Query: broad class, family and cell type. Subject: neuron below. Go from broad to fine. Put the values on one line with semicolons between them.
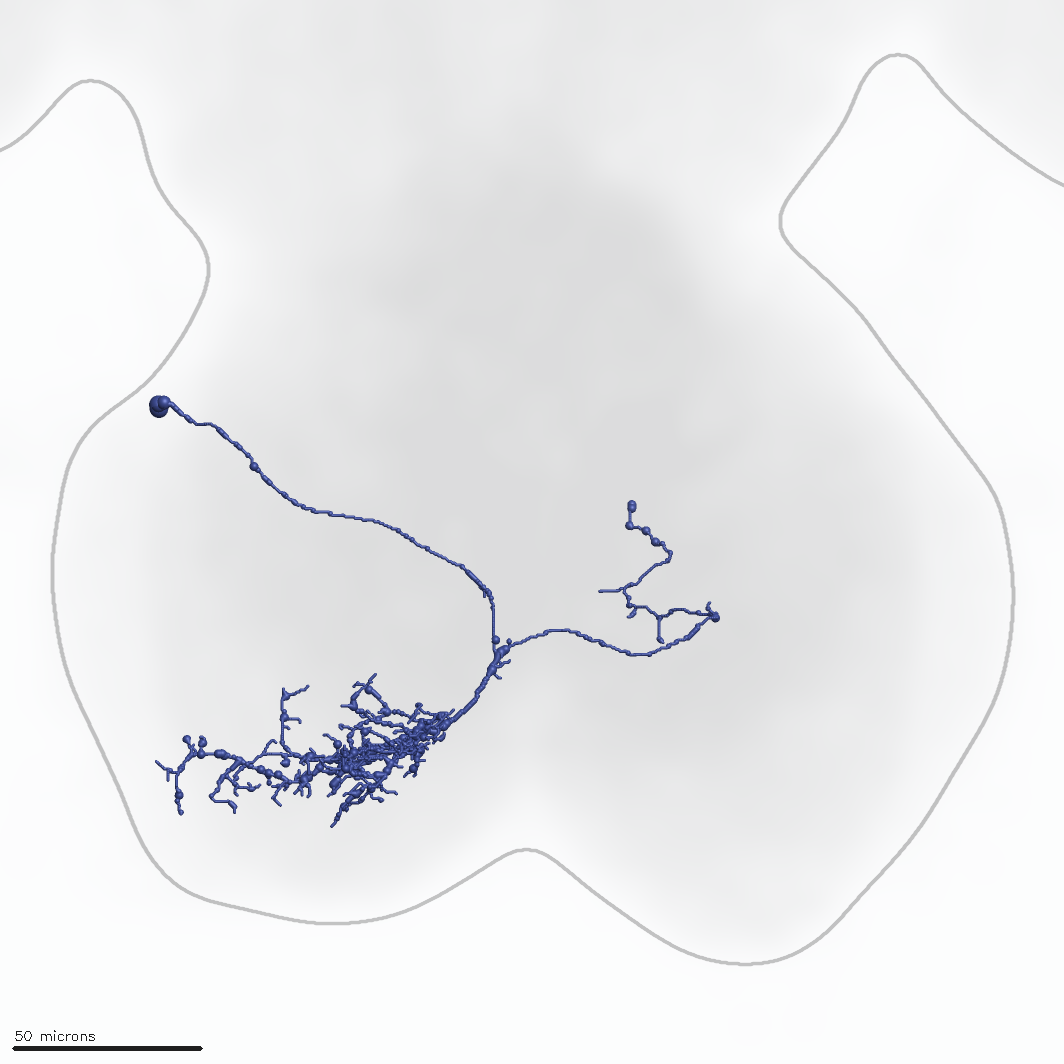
nerve-cord intrinsic neuron; hemilineage 23B; IN23B040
